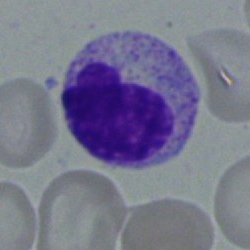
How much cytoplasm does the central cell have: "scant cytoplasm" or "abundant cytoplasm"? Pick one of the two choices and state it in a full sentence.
In this cell, the cytoplasm is plentiful.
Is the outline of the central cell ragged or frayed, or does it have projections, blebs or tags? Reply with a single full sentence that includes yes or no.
No, the cell does not have a rough edge, as its outline is smooth.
